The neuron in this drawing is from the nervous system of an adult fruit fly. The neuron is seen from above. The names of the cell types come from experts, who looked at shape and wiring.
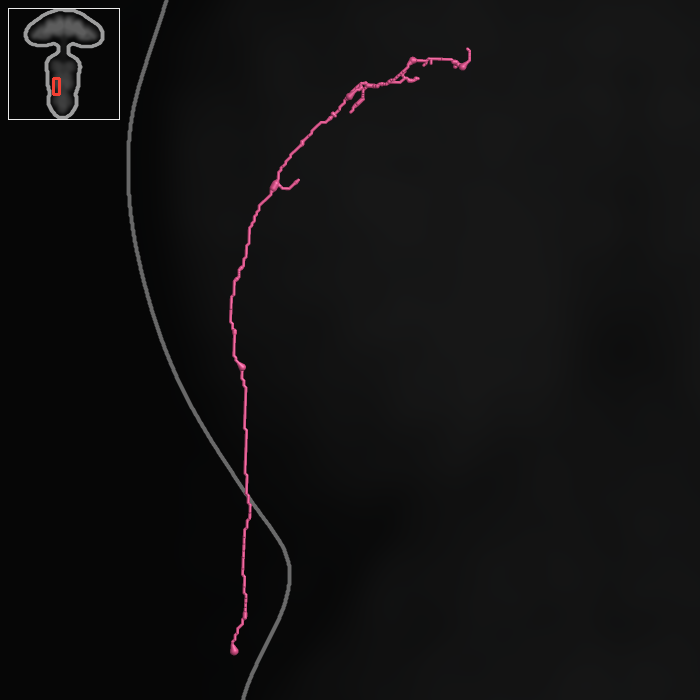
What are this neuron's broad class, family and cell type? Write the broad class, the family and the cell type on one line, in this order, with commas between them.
sensory neuron entering the nerve cord, class mechanosensory tactile, SNta41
